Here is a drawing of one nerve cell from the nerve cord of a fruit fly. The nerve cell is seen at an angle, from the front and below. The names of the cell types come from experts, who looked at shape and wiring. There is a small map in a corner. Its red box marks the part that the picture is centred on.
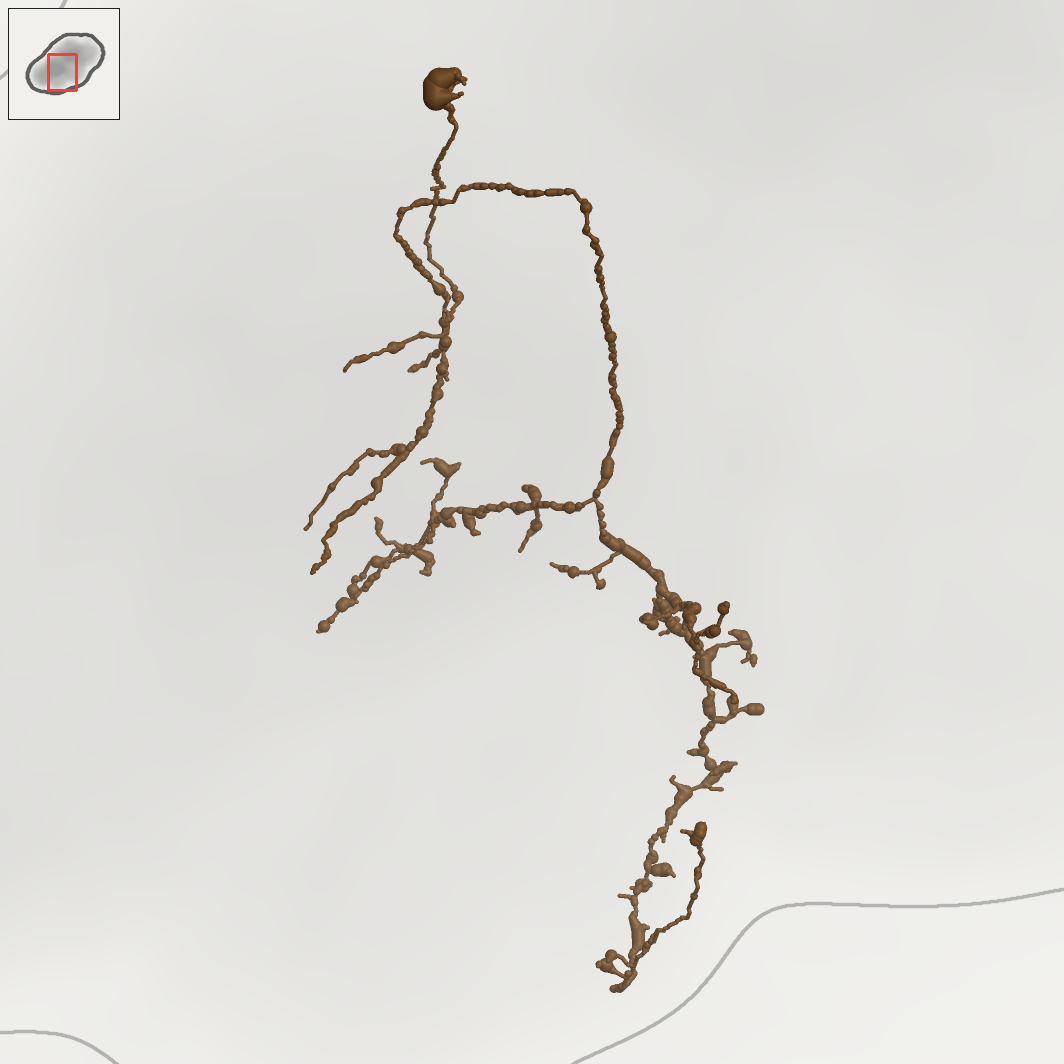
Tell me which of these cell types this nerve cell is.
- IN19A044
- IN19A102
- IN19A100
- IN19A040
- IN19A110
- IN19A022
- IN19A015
IN19A040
